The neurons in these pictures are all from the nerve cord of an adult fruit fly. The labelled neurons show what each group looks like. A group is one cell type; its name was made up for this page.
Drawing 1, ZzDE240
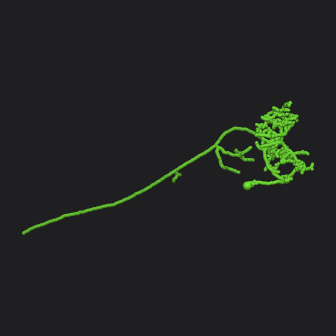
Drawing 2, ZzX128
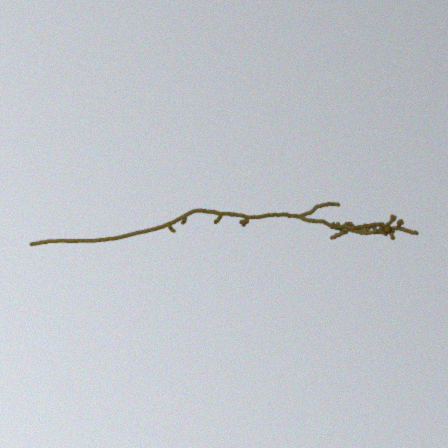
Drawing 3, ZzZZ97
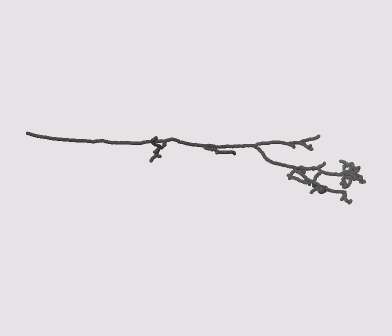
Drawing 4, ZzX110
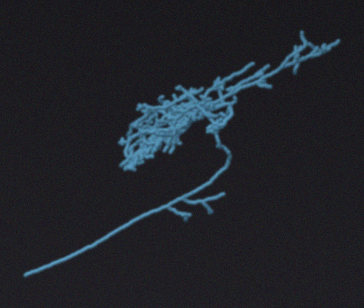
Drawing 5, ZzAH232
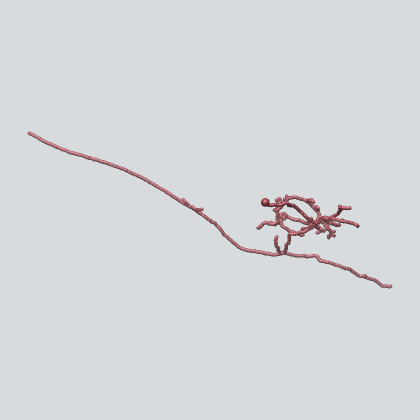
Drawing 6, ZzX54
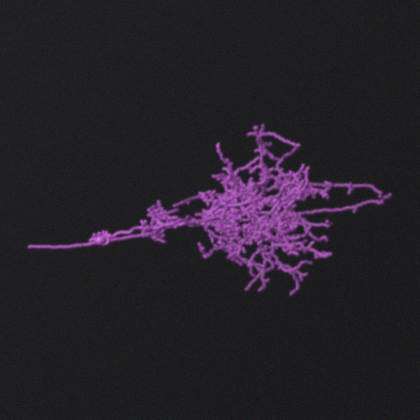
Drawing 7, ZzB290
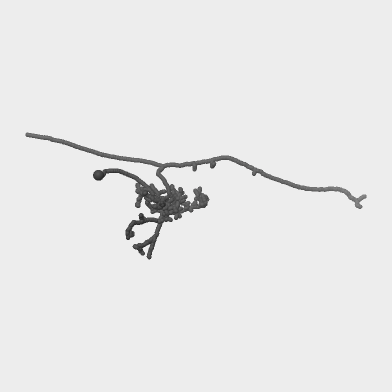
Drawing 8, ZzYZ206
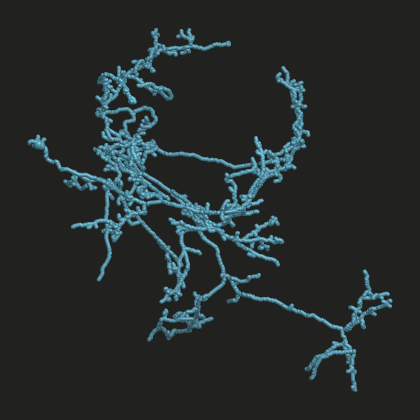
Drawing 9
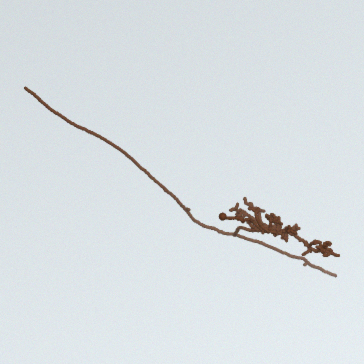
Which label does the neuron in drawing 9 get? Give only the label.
ZzB290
